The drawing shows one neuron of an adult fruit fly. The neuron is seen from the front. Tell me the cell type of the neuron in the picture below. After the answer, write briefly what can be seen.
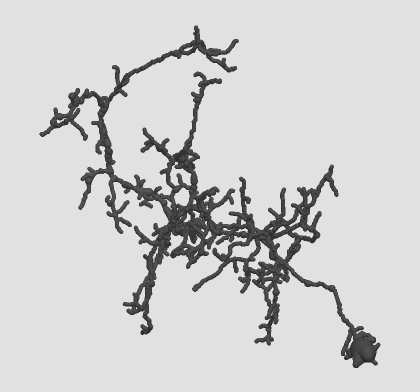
The cell type is Acc. ti flexor MN. It is a motor neuron of the nerve cord. As drawn here it is about as wide as it is tall.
